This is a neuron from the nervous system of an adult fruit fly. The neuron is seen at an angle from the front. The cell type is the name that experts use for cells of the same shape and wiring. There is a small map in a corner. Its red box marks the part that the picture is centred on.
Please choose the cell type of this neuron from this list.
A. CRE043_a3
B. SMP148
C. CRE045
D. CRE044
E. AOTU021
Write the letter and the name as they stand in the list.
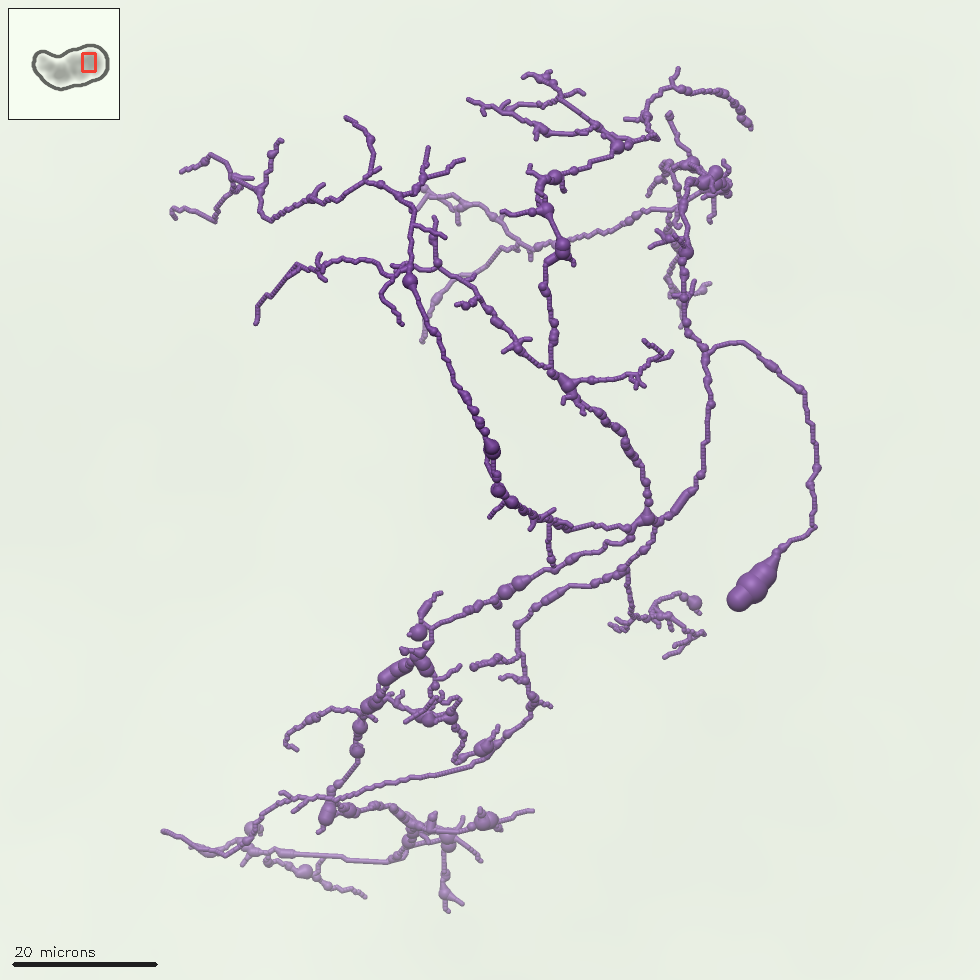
D. CRE044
